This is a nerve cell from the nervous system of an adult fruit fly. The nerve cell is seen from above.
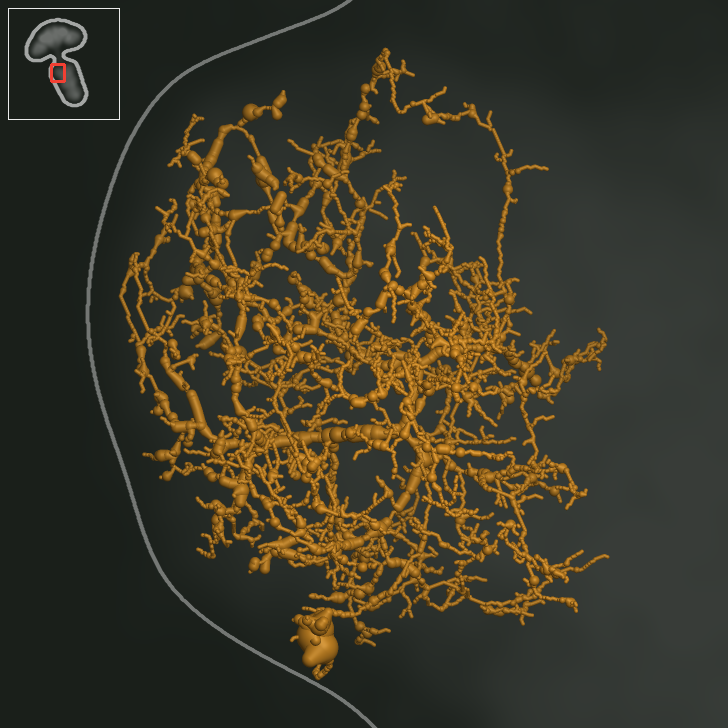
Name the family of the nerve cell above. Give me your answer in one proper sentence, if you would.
The family to which the nerve cell belongs is hemilineage 21A.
